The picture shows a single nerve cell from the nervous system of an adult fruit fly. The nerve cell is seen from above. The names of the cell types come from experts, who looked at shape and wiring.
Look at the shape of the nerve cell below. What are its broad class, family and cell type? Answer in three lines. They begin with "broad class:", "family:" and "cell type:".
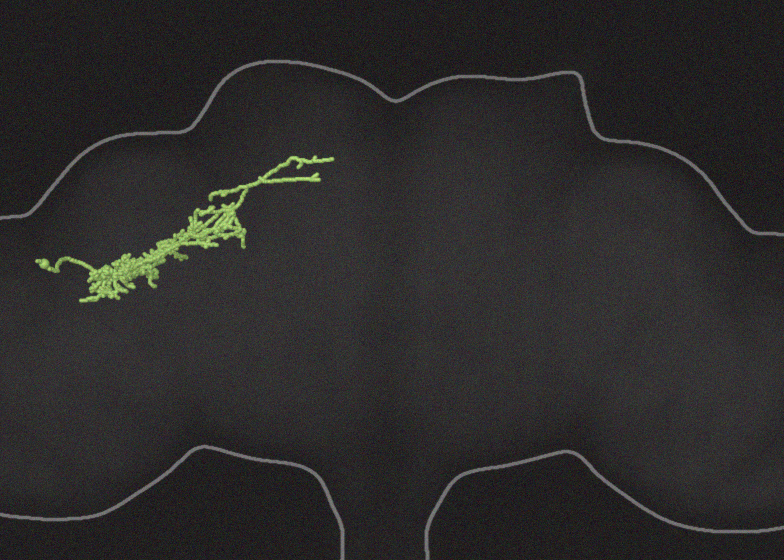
broad class: central-brain intrinsic neuron
family: hemilineage VLPl4_dorsal
cell type: AVLP743m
